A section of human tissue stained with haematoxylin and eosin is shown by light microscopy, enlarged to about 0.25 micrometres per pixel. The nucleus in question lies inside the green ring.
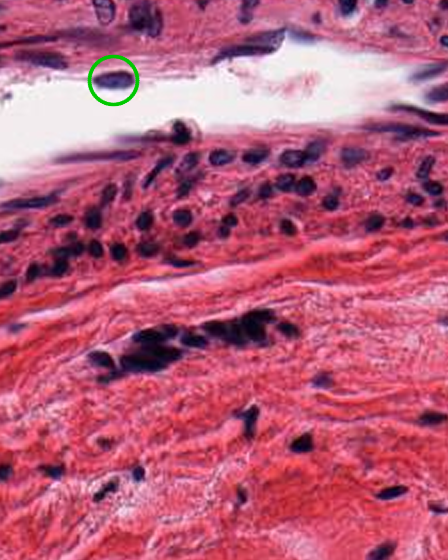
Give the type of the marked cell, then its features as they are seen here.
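The marked nucleus belongs to an endothelial cell. The nucleus is oval and somewhat flattened, with its long axis running parallel to the lining of the space. Cytoplasm is scant and is seen only as thin pale tapering strands extending from either end of the nucleus. The cell lies flat along the edge of a wide, empty, clear lumen, bulging slightly into it and resting against the pink fibrous wall behind.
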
